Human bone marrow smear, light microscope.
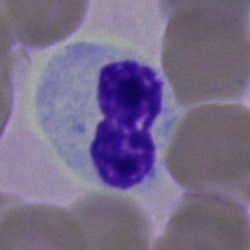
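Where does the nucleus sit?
Toward the right side of the cell.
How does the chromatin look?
Dark purple, coarsely clumped.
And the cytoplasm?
Plenty of it, pale grey-blue, covering more area than the nucleus.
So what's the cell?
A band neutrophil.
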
